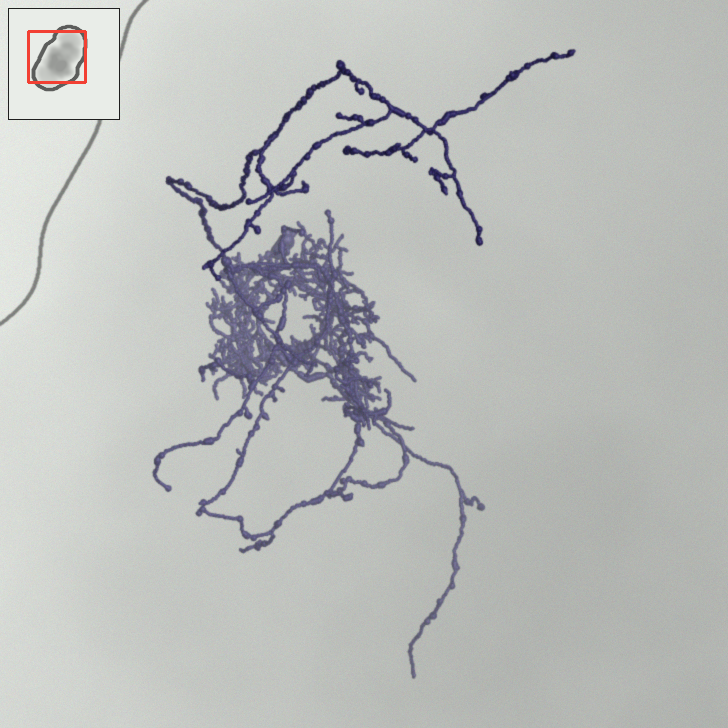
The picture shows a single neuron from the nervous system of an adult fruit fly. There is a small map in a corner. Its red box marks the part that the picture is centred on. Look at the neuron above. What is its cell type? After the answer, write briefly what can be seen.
It is of cell type AN01B005. Its broad class is ascending neuron. In this view it is taller than it is wide.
